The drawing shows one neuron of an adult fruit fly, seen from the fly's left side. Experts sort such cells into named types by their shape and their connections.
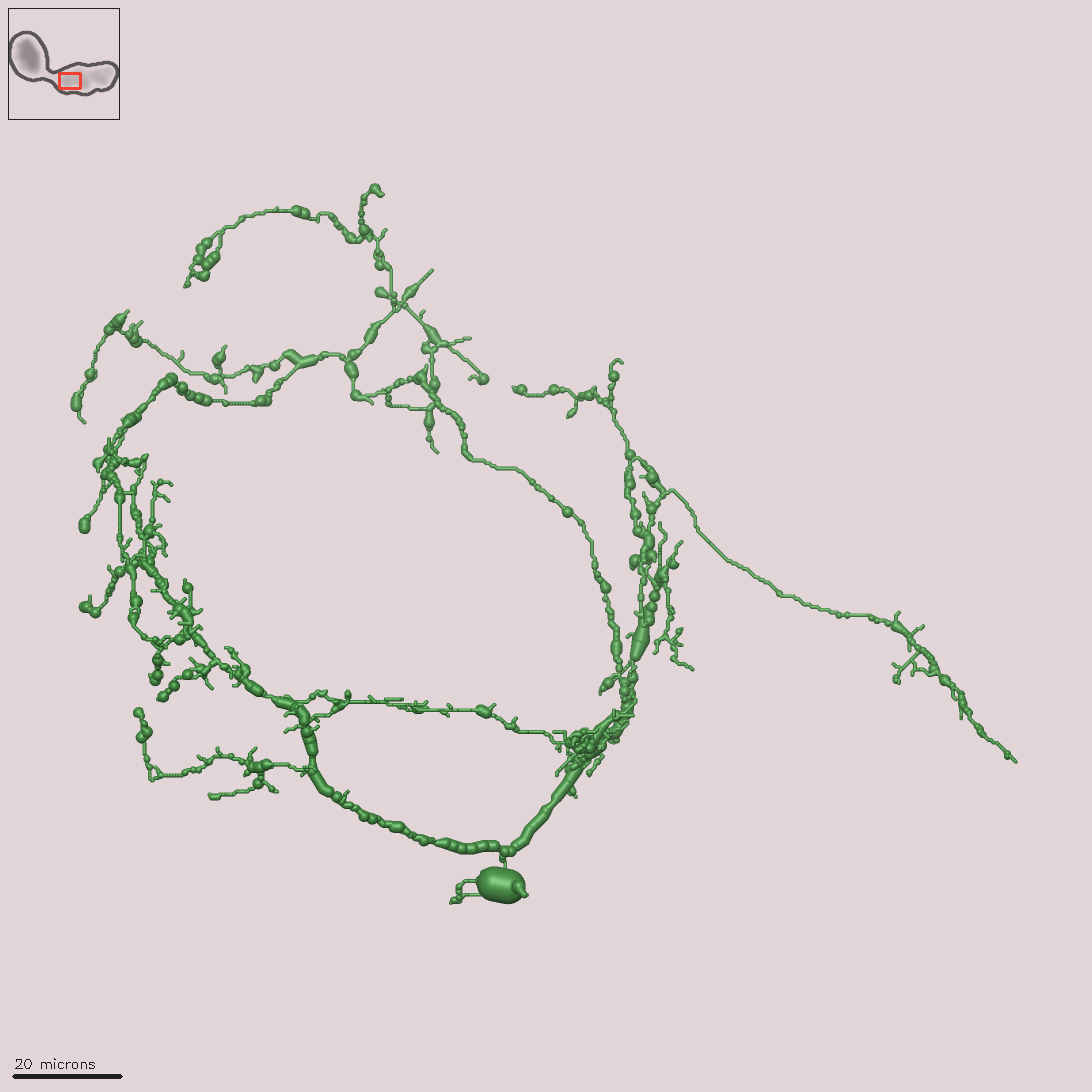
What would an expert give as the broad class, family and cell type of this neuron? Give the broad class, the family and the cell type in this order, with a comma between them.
nerve-cord intrinsic neuron, hemilineage 04B, IN04B034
